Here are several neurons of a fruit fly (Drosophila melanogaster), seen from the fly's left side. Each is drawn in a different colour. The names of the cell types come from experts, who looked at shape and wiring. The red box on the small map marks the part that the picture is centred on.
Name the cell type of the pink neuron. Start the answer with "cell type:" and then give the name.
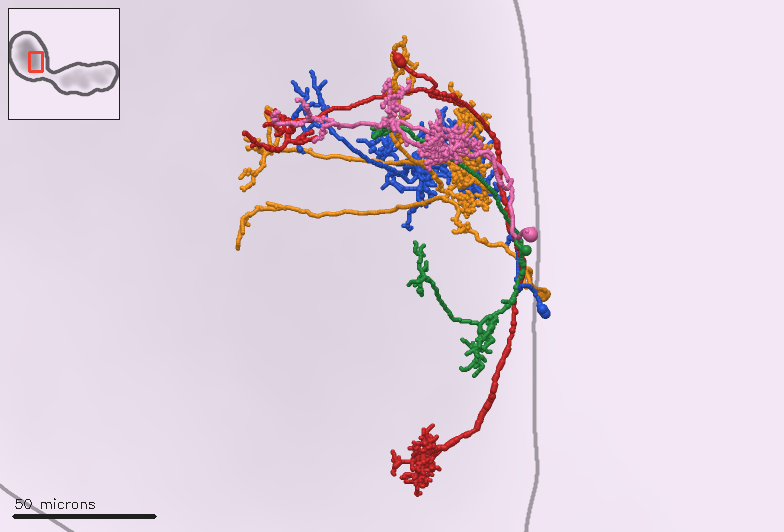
cell type: LLPC1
